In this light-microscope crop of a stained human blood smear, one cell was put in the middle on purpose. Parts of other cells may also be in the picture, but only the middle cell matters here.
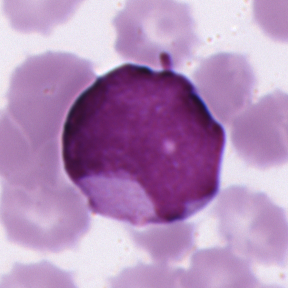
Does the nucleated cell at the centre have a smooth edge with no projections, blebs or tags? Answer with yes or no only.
No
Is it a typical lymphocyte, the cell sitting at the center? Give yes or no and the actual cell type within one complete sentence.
No, in this crop the central cell is a myeloblast instead of a typical lymphocyte.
